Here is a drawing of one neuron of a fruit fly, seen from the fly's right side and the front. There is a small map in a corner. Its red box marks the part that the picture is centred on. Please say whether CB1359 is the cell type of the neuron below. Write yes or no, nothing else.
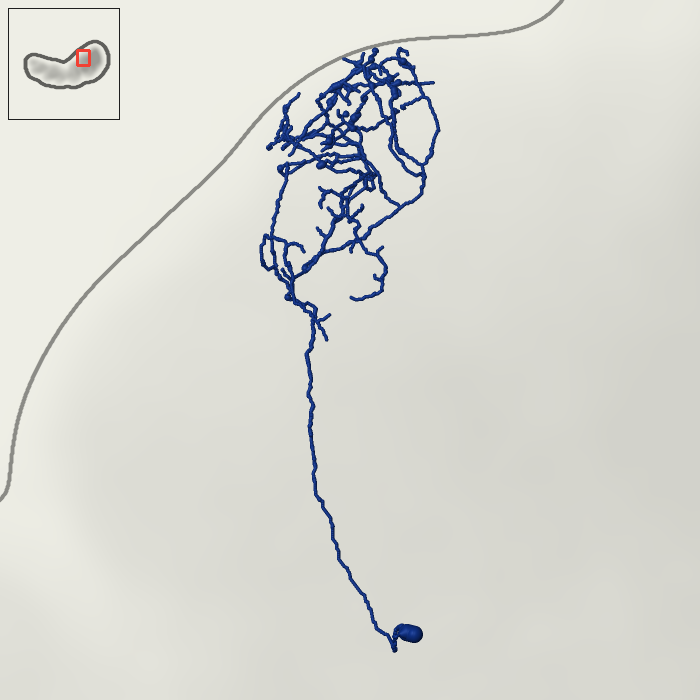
no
